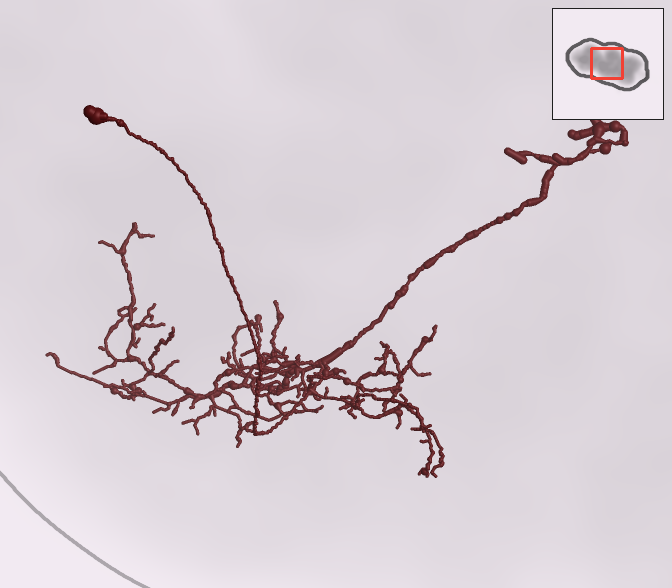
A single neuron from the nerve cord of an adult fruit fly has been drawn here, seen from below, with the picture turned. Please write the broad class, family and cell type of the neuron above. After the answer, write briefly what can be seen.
It is a nerve-cord intrinsic neuron. Its family is hemilineage 06A. The cell type is IN06A070. The picture shows dozens of branch ends. As drawn here it is wider than it is tall.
